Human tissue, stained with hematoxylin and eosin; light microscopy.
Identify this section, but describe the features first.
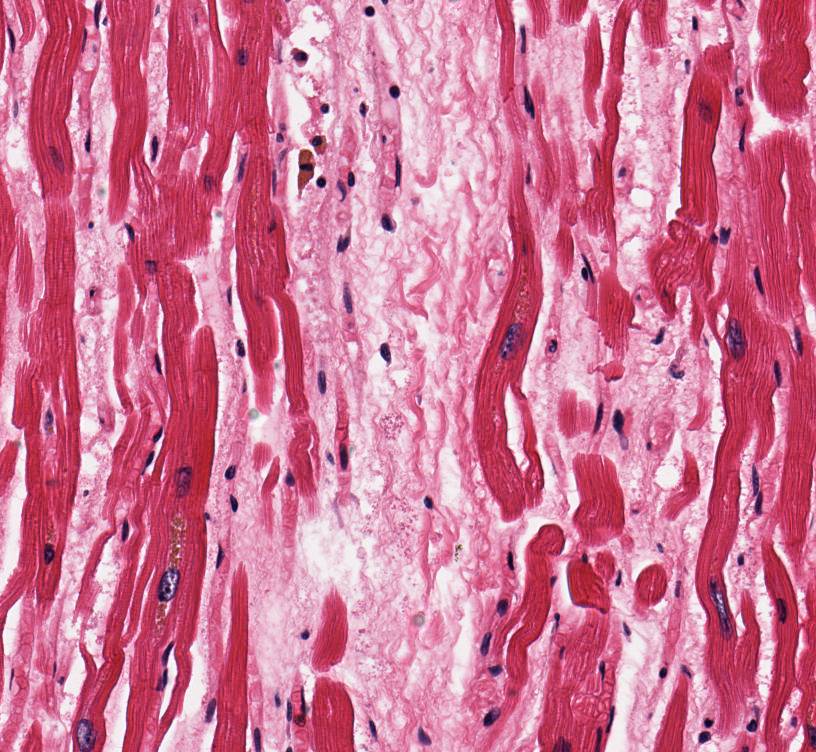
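Long striated muscle fibres run mainly from top to bottom of the field, each with an oval nucleus lying centrally within the fibre. Through the centre, between the fibres, runs a broad vertical band of pale, loose, wavy pink tissue. Small dark elongated nuclei are scattered through this pale tissue. This section is the left ventricle of the heart.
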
